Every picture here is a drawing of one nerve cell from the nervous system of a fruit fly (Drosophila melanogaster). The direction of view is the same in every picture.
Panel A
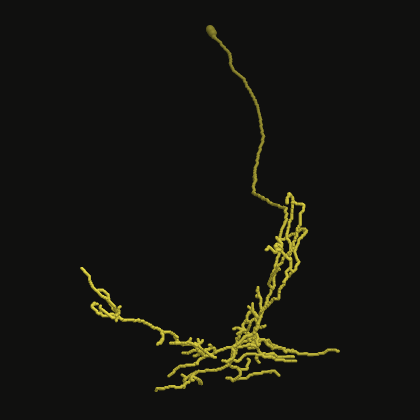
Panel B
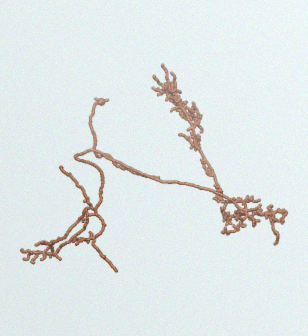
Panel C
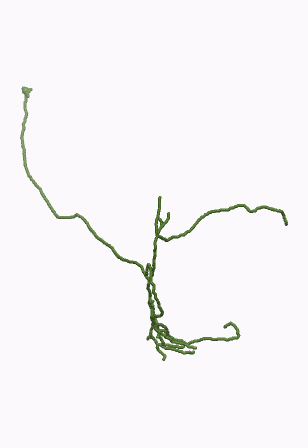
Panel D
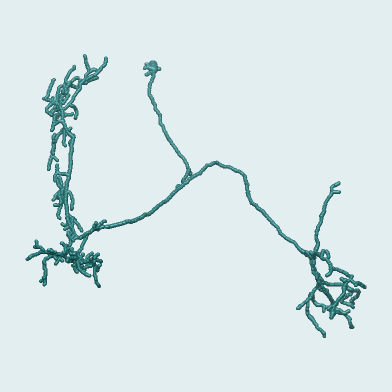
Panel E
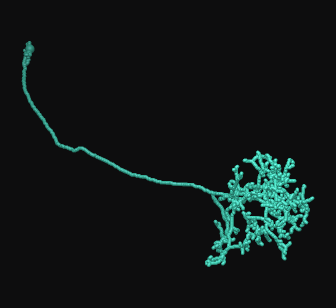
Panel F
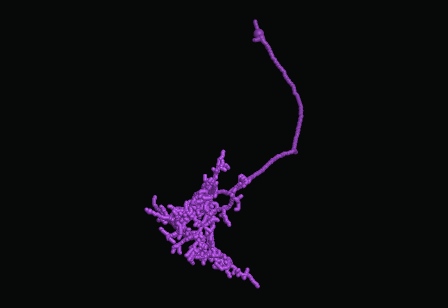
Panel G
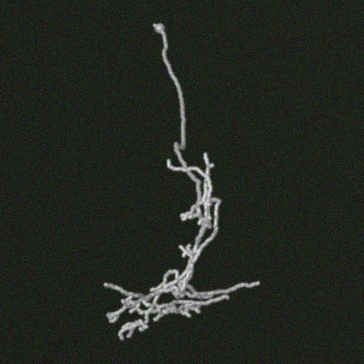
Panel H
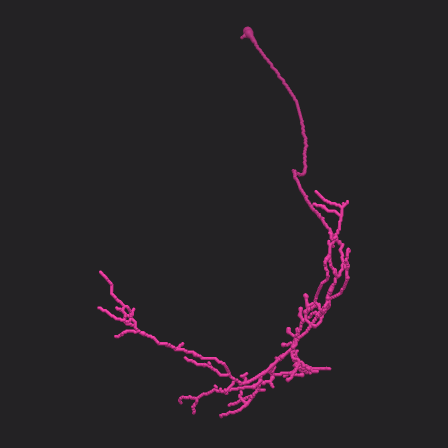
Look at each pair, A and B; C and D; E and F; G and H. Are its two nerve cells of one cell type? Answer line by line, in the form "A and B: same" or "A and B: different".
A and B: different
C and D: different
E and F: same
G and H: same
